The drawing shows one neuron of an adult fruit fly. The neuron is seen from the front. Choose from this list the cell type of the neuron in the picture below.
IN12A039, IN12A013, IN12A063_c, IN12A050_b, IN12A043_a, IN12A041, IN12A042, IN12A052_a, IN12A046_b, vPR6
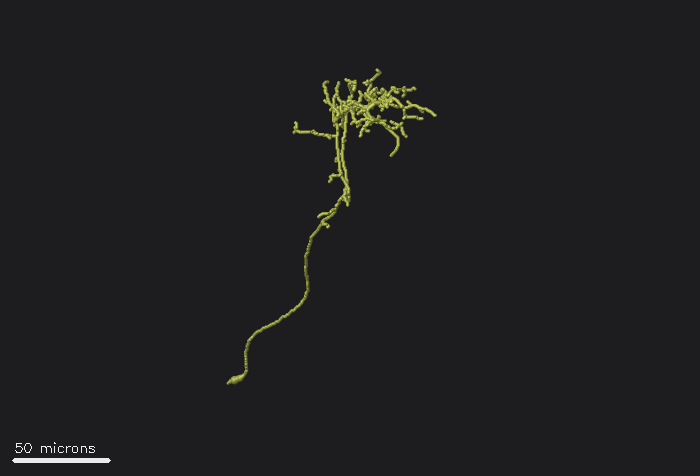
IN12A063_c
